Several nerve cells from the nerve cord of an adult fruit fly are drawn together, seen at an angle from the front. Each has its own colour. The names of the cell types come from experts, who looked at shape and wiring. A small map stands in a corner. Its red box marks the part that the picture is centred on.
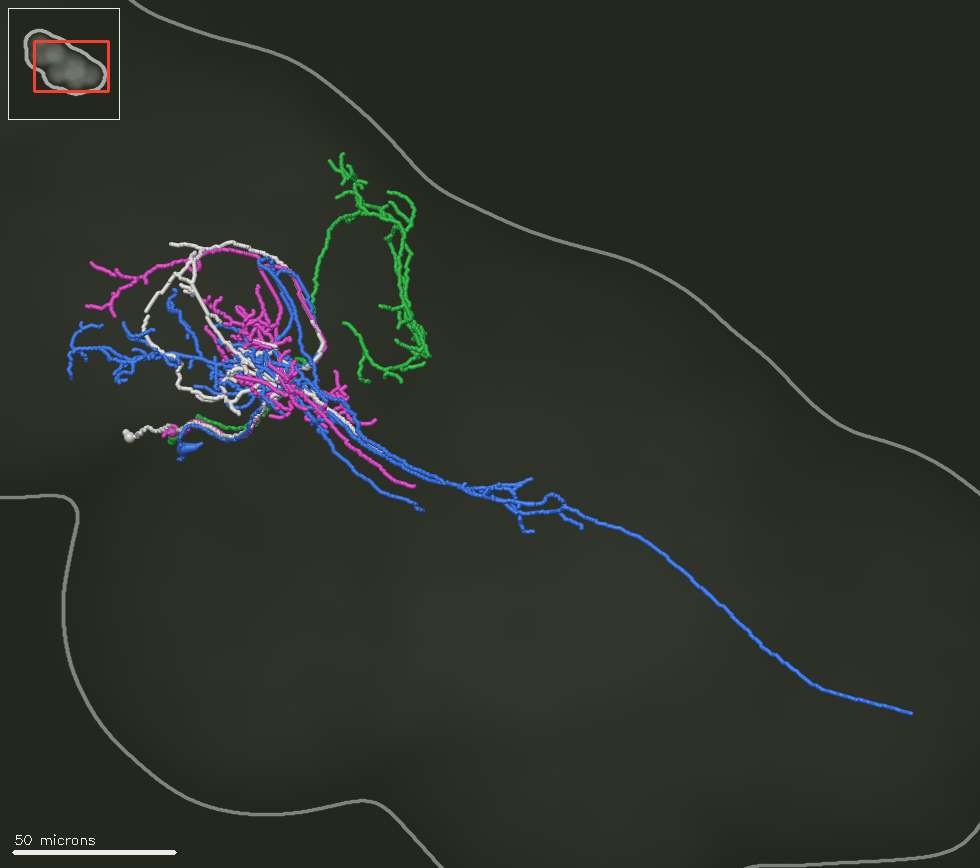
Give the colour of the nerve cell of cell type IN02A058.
green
